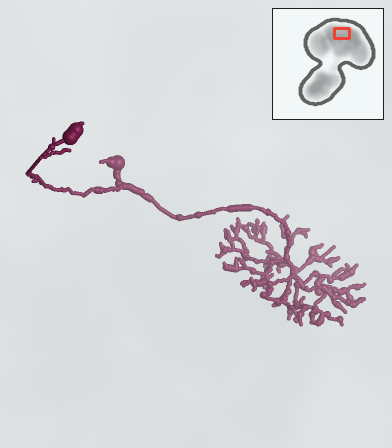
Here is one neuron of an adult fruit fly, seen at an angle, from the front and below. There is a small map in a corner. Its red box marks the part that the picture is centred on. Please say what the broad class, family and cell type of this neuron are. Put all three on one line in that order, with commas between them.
central-brain intrinsic neuron, hemilineage EBa1, ER3w_c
